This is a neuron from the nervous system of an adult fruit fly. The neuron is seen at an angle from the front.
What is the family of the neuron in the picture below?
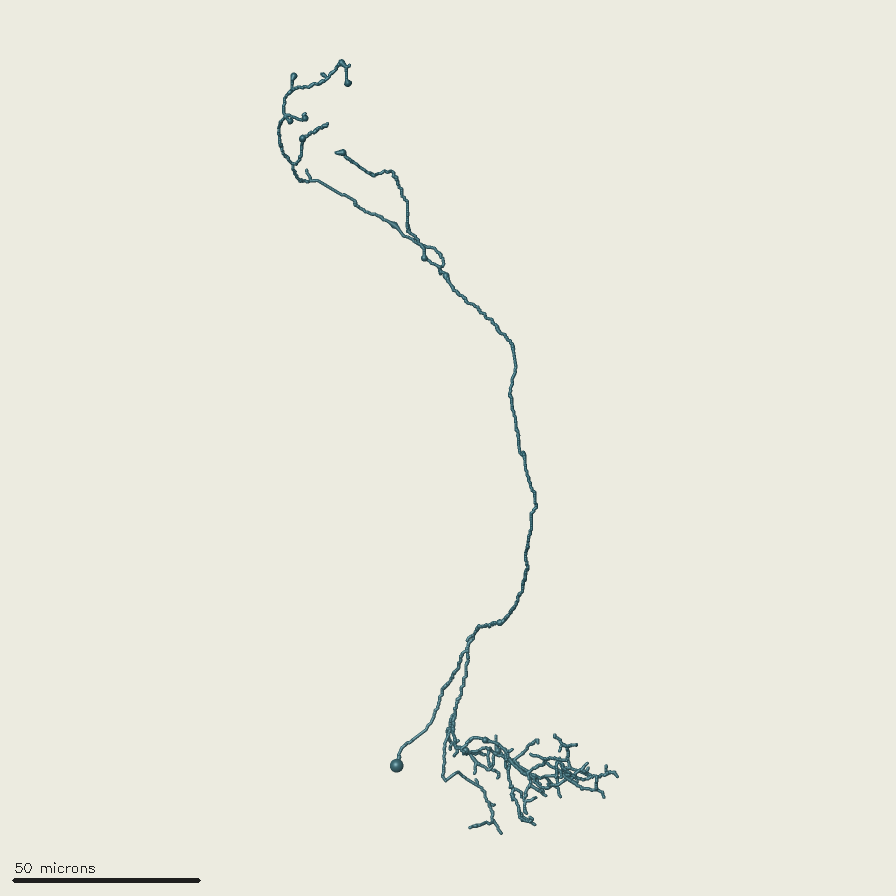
LoVP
